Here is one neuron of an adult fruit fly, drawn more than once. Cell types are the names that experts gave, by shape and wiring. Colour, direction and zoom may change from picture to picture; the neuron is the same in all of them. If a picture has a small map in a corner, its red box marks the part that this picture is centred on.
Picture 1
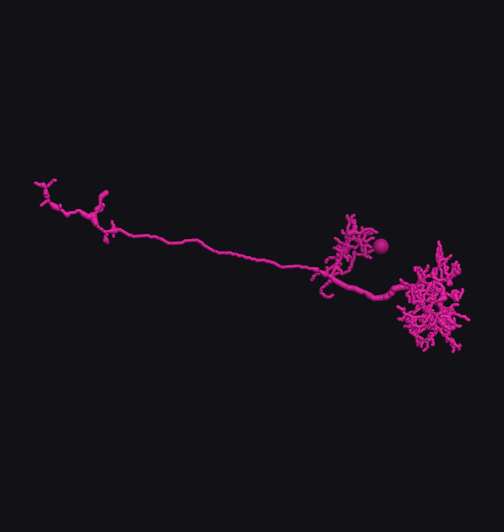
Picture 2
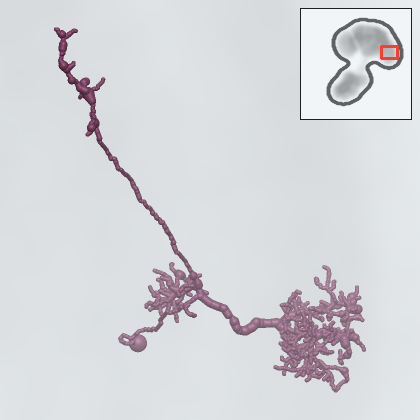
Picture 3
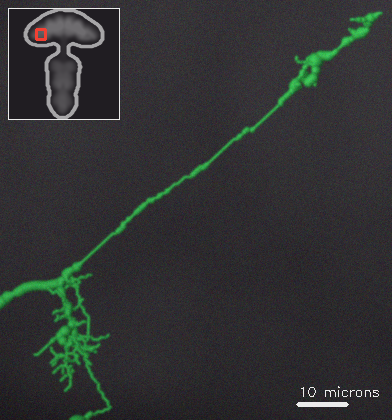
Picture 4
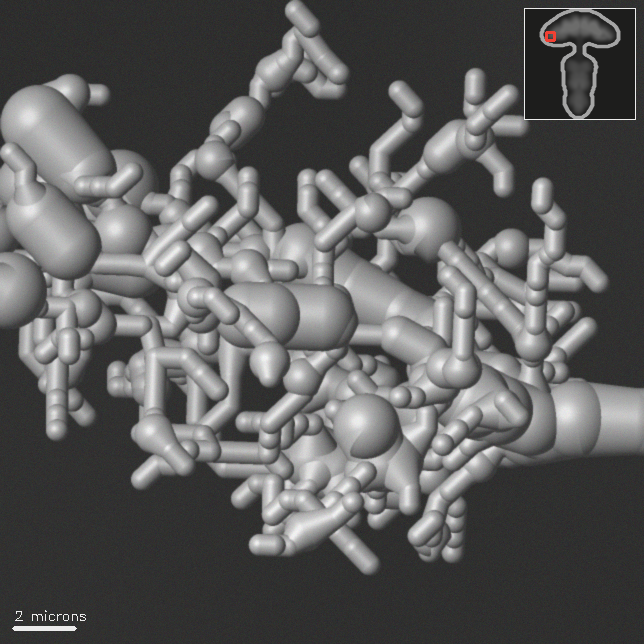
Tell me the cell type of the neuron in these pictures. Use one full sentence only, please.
Typed by cell type, the neuron is Y3.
